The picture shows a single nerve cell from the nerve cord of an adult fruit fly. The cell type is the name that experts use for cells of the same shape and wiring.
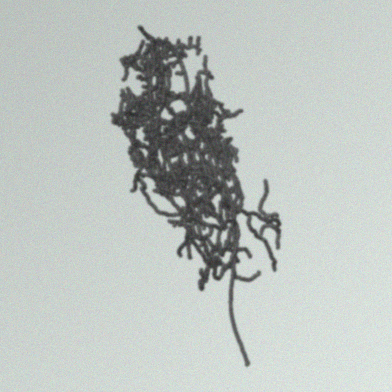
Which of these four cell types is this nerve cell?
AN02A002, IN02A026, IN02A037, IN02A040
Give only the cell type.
AN02A002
